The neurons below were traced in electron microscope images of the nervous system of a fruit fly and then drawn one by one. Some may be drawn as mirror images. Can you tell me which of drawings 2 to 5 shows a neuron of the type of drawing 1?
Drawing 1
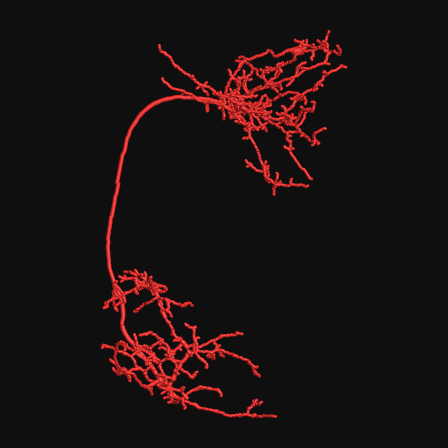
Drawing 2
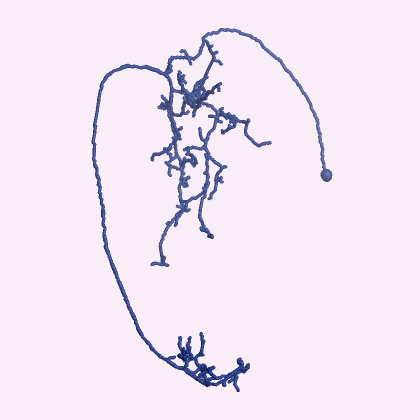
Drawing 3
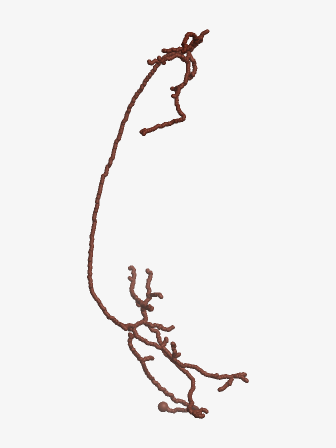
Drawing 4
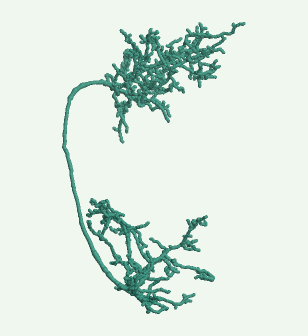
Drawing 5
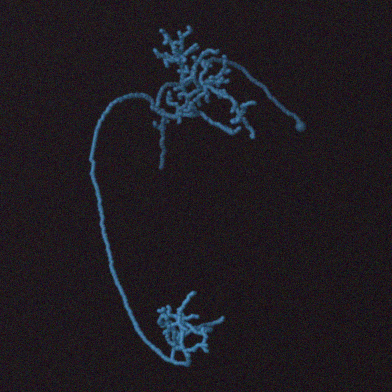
Drawing 4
